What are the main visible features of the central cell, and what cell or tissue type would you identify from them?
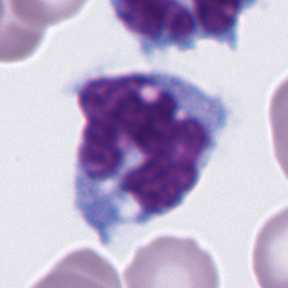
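Irregular, angular outline rather than a round one. At lower left, edge drawn out into a frayed, pointed tail. Several clear, rounded vacuoles in the cytoplasm at lower left, next to the nucleus. No coarse, dark or brightly coloured granules in the cytoplasm. This is a monocyte.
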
